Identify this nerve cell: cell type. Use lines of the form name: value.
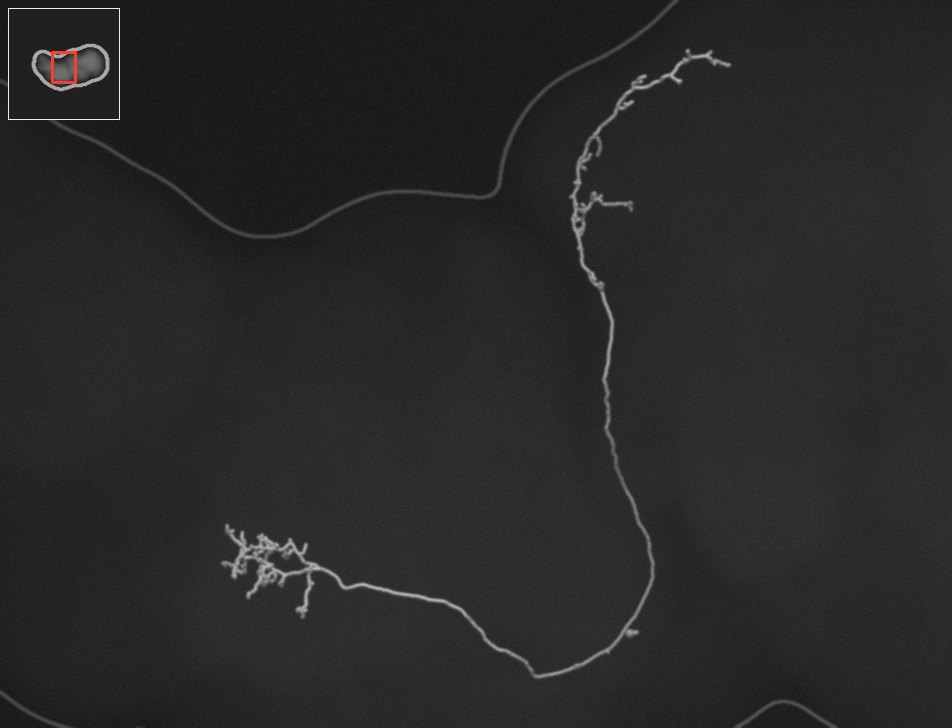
cell type: MeVP10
